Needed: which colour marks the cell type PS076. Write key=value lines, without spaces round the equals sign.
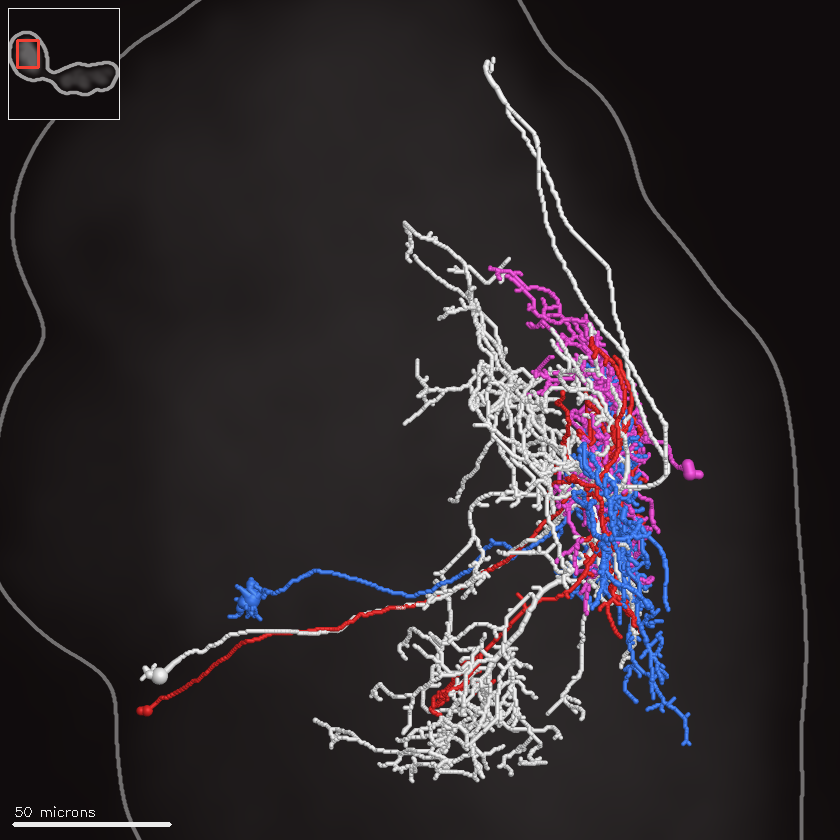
colour=red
